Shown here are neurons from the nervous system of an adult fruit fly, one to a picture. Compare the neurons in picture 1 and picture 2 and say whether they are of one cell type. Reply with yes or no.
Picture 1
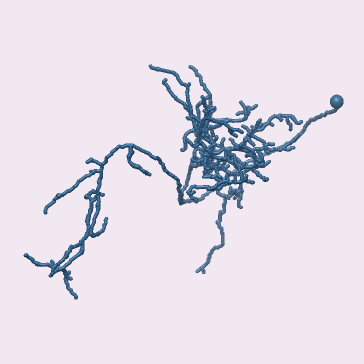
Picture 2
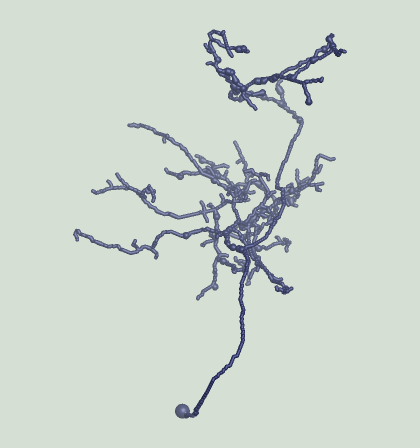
yes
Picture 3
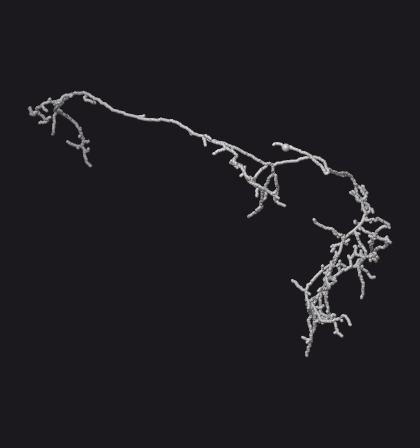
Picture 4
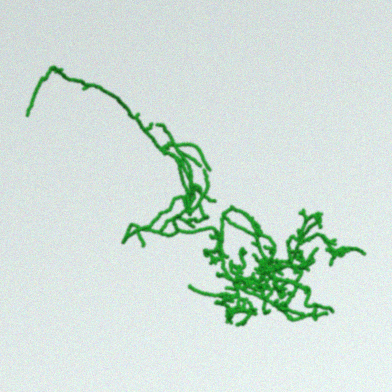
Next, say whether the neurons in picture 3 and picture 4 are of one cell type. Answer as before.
yes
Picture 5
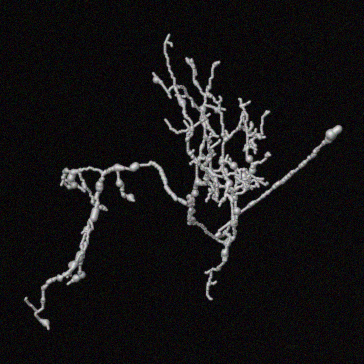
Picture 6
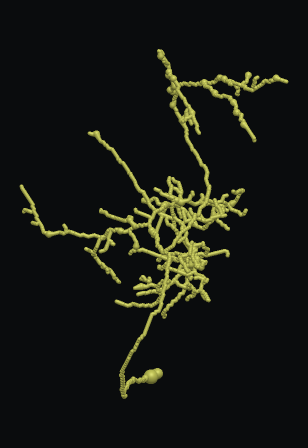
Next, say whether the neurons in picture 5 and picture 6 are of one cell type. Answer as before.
yes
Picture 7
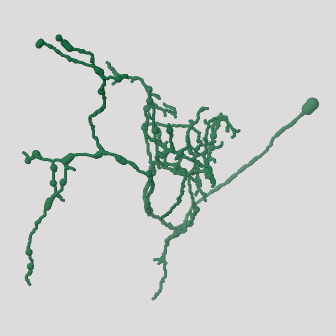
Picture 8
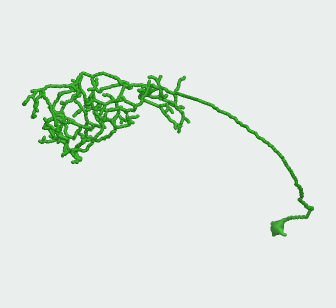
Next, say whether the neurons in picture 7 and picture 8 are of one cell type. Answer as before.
no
